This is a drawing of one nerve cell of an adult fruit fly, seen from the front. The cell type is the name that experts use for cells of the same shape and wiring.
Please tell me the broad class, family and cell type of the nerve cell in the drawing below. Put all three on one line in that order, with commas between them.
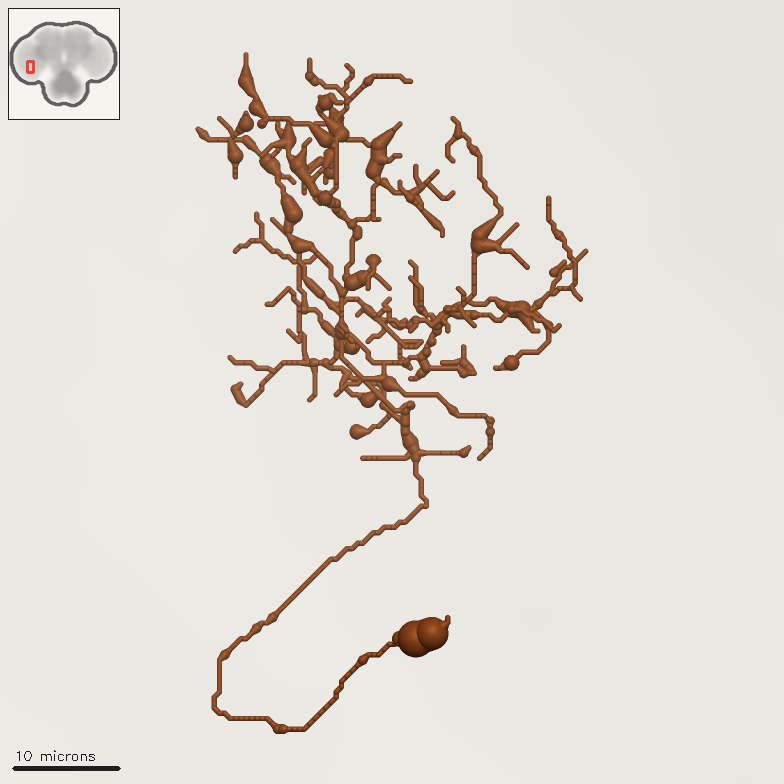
optic-lobe intrinsic neuron, Cm, Cm3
